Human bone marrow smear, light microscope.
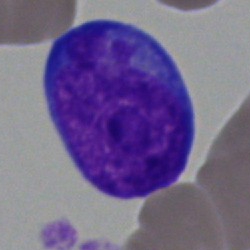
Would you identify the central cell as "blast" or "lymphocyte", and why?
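It's a blast, not a lymphocyte. Looking closely, the outline is a smooth oval. Near the centre of the nucleus I see a small dark spot with a paler ring around it. The cytoplasm is deep blue, and it's widest along the upper edge of the cell.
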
